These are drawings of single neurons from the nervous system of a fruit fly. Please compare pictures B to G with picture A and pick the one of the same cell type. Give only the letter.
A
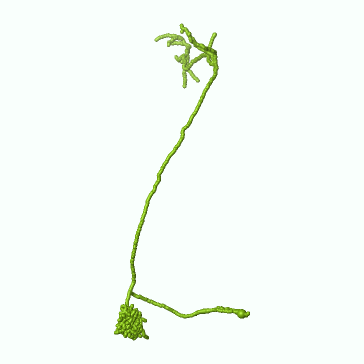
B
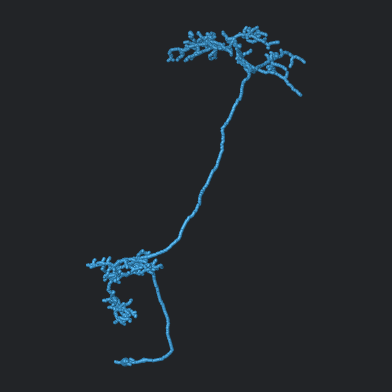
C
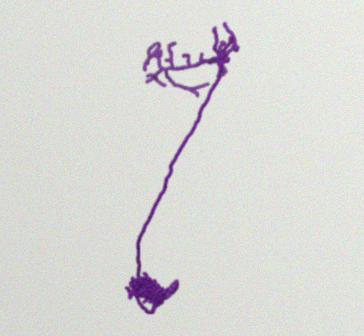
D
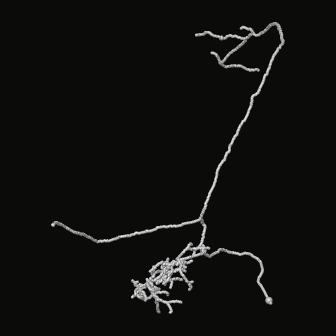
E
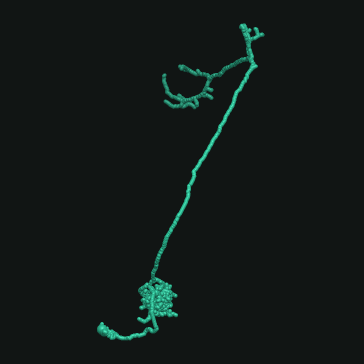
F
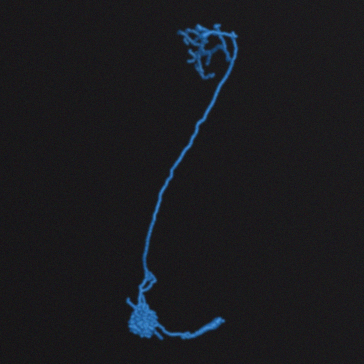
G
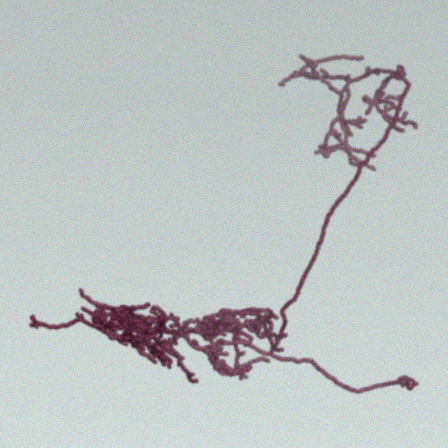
F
